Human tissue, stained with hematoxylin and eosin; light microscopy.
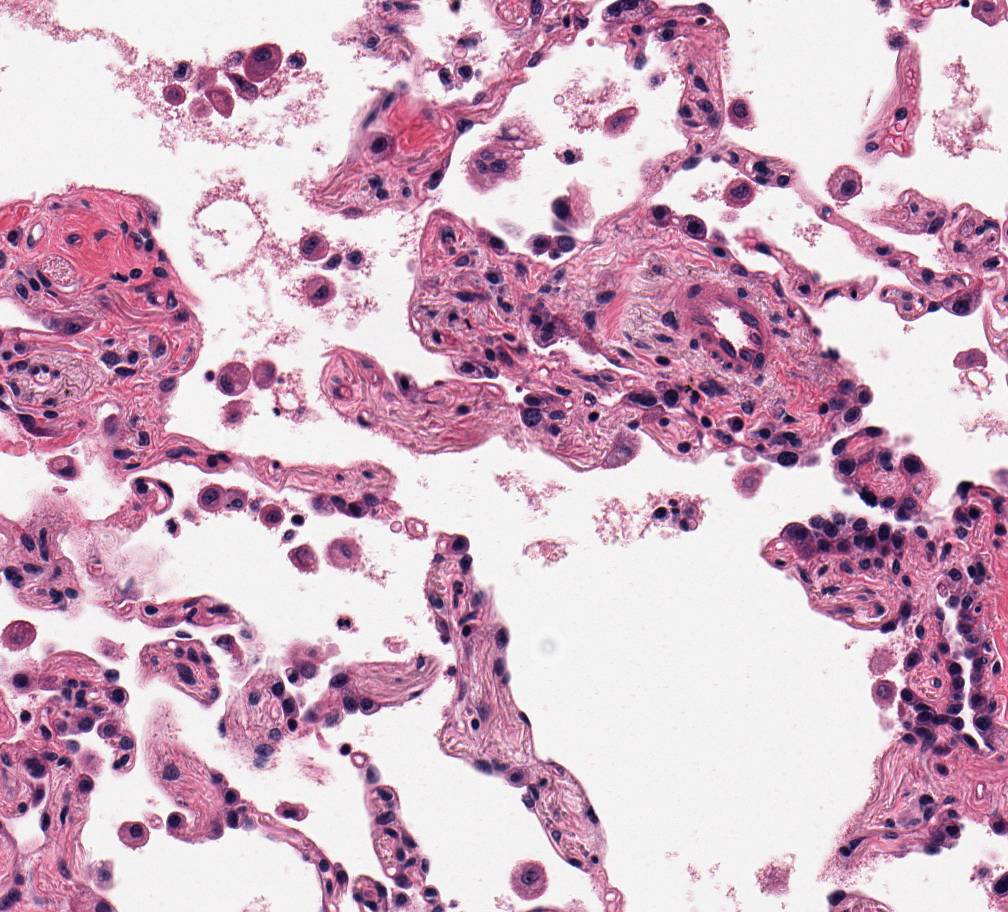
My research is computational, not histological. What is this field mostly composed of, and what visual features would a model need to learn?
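Alveolus is the structure here, its septa carrying plump cells with round dark nuclei crowded along their surfaces at the right edge.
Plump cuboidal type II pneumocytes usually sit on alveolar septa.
Several septa, chiefly the upper-centre island and the upper-left mass, are widened by pink collagenous fibrous tissue. No fat cells are present.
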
